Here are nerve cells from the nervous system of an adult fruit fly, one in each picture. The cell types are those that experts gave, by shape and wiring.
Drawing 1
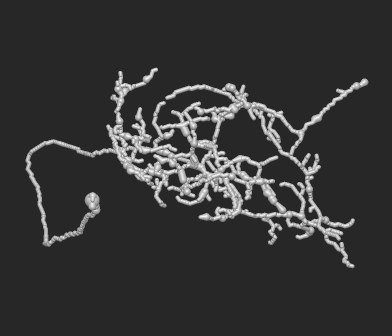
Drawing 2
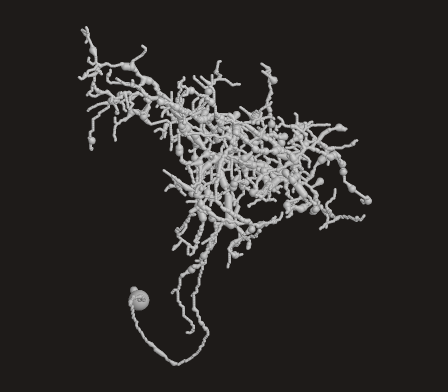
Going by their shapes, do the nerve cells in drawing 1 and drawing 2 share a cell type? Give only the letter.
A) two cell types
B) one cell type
A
